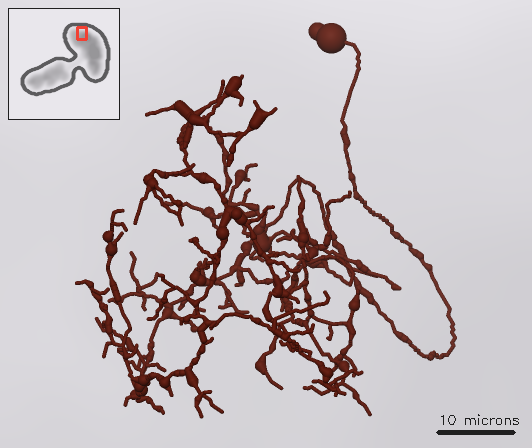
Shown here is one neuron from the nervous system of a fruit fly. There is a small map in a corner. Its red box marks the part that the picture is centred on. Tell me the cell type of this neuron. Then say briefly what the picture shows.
It is of cell type LHAV4g6_a. This is a central-brain intrinsic neuron. It lies in the brain. From top to bottom in the picture it spans about 50 microns. The picture shows dozens of branch ends.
